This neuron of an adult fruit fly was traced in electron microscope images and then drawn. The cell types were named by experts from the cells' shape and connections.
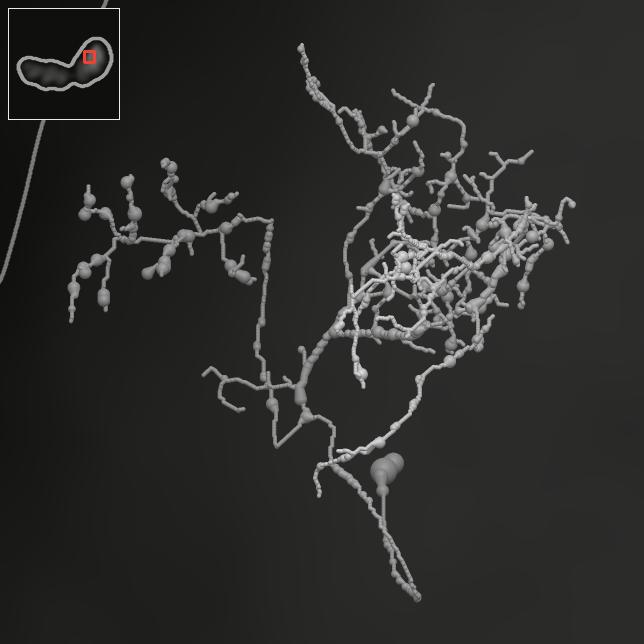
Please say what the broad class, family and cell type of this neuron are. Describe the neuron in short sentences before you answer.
The cell body can be seen at the bottom of the picture. The picture shows dozens of branch ends. This is a central-brain intrinsic neuron. Its family is hemilineage LHl4_dorsal. It is of cell type LHCENT13_a.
